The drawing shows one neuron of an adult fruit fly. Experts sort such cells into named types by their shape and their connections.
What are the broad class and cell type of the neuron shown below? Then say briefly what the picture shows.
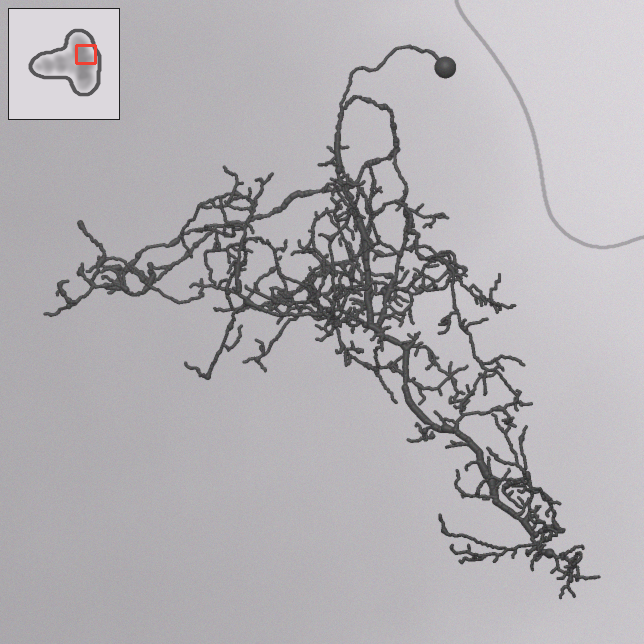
Its broad class is central-brain intrinsic neuron. Its cell type is WED060. The picture shows more than a hundred branch ends. In this view it is about as wide as it is tall.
